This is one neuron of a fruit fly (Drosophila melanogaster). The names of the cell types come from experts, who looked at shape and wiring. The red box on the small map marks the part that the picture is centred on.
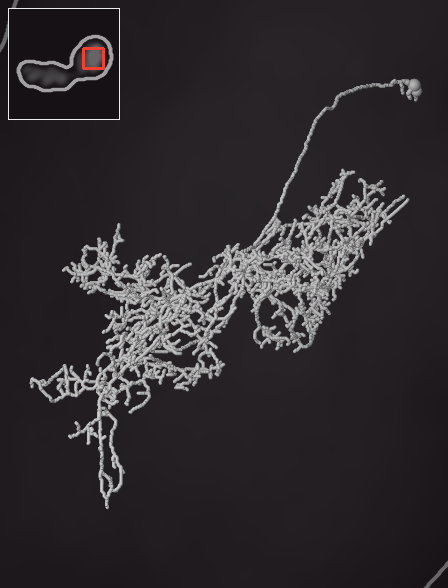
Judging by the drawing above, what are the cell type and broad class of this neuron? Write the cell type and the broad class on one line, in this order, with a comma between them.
LAL018, central-brain intrinsic neuron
